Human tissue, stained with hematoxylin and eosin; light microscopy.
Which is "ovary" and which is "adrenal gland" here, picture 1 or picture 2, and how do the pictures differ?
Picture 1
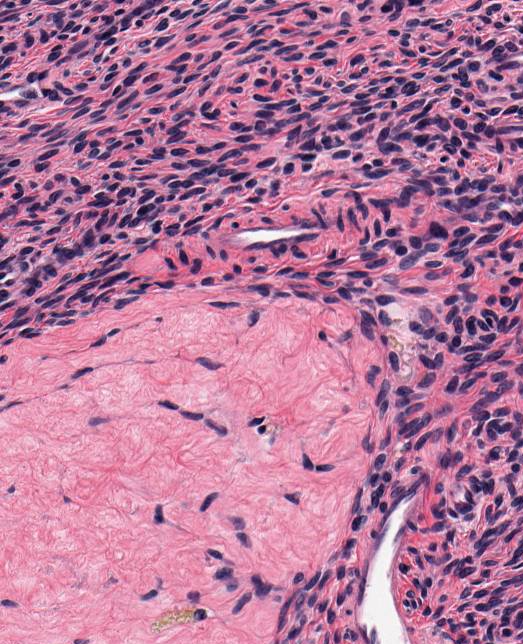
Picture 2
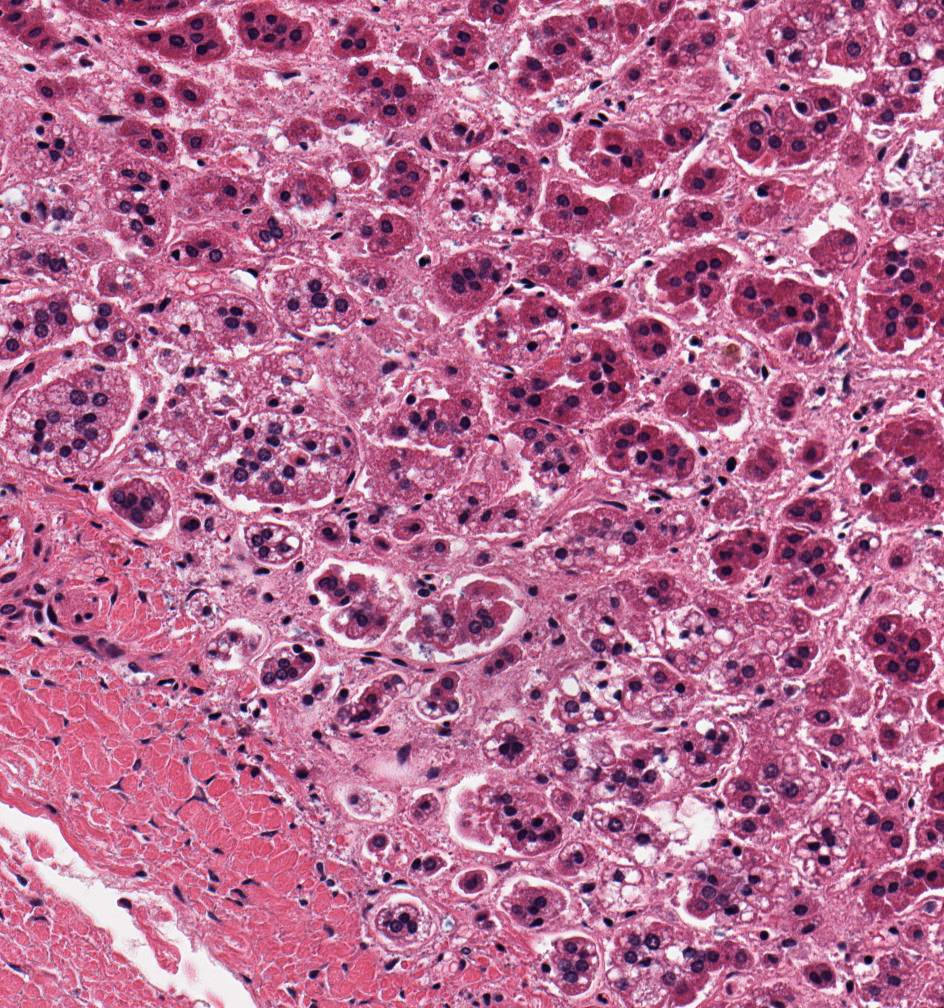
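In this pair, the ovary is picture 1 and the adrenal gland picture 2. The ovary field is densely cellular spindle-cell tissue filling the upper half and right side around a paucicellular pink zone in the lower left; the spindle cells have elongated to oval, darkly stained nuclei, scant pink cytoplasm and indistinct borders, and they lie parallel to the border of that pink collagen zone. The adrenal gland field is instead arranged, across most of its extent, as small rounded nests without a central lumen, separated by thin strands of pink stroma. Its cytoplasm varies: dense, granular and deep pink in many nests toward the upper right, pale and filled with small clear vacuoles in many nests on the left and in the lower middle.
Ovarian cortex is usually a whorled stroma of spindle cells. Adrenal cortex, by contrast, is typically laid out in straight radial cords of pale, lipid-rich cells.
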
